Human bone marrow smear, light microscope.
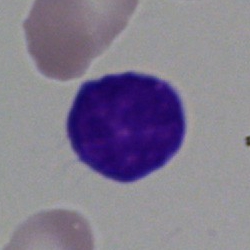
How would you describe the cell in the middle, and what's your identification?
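In outline the cell is roughly round, though slightly angular and uneven. Almost the entire cell is filled by the nucleus, and no distinct rim of cytoplasm can be seen around it. The chromatin is dense and deep purple, with faint paler mottling. This cell is a blast.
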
